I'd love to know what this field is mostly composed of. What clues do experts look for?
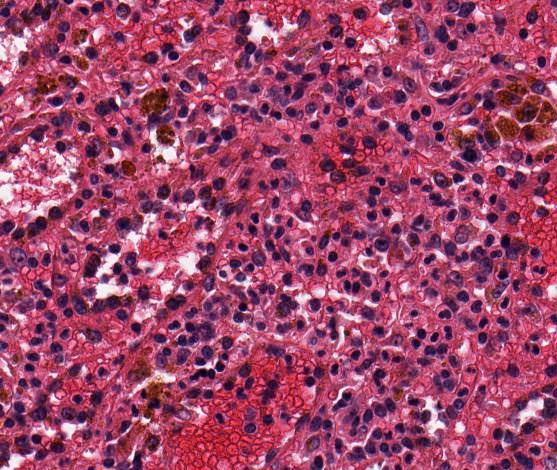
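What you've got here is red pulp of the spleen. Red blood cells abound throughout, pooling densely in the lower centre especially.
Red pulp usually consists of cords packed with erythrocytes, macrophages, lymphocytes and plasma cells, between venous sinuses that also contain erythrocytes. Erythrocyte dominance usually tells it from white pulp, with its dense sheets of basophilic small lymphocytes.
It's a solid, densely cellular sheet with no glands, follicles or tubules, dotted with small irregular white spaces, more on the left. Scattered cells carry coarse golden-brown granular pigment, several at the left edge and upper right.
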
